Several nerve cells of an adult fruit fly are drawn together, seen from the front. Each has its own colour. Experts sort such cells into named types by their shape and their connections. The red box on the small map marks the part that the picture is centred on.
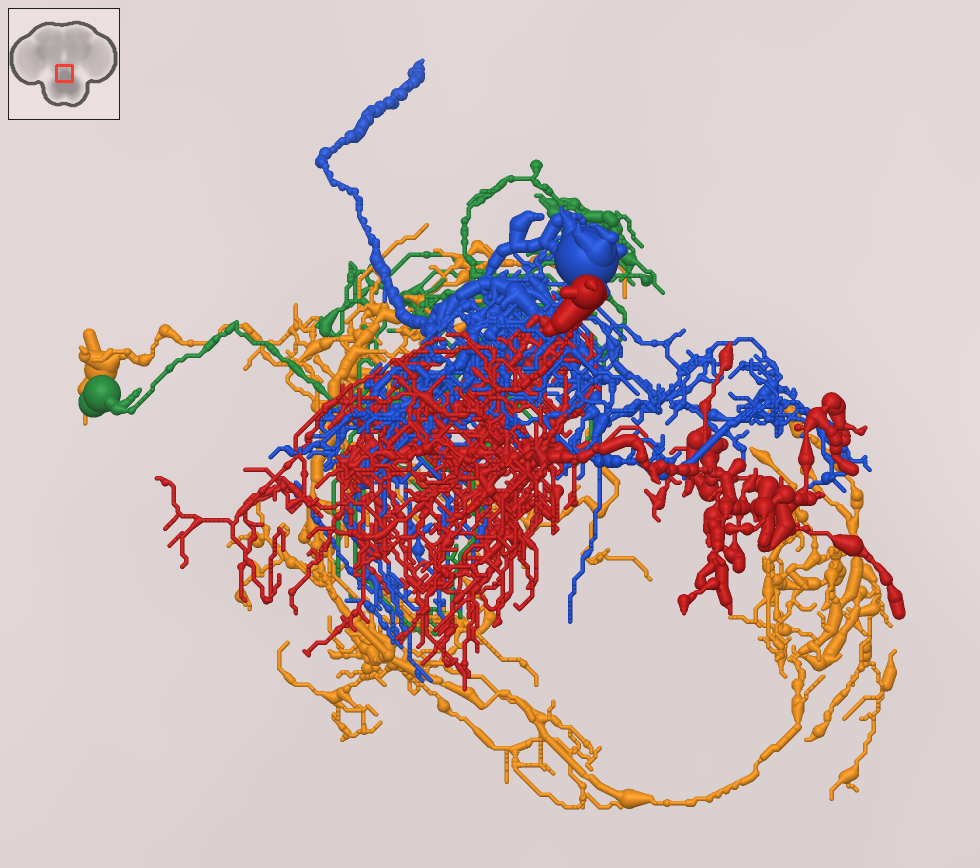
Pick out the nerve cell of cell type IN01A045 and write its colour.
orange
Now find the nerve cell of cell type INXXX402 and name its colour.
green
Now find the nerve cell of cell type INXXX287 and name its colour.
red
